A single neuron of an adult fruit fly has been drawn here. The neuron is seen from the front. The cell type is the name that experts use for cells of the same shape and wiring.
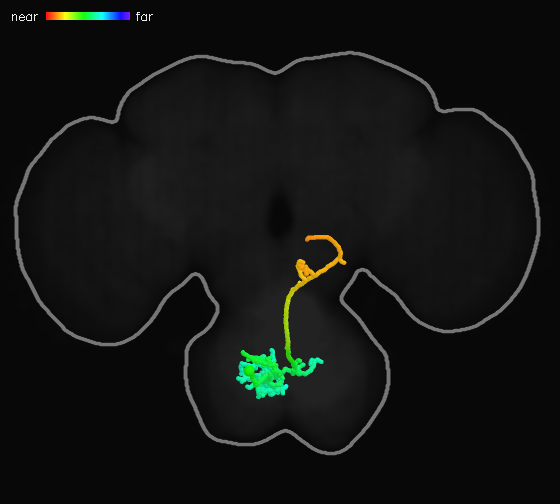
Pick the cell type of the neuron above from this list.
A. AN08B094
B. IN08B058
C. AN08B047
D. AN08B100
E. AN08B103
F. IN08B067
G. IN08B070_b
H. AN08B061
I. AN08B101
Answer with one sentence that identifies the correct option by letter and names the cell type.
The neuron is typed AN08B094, per option A.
